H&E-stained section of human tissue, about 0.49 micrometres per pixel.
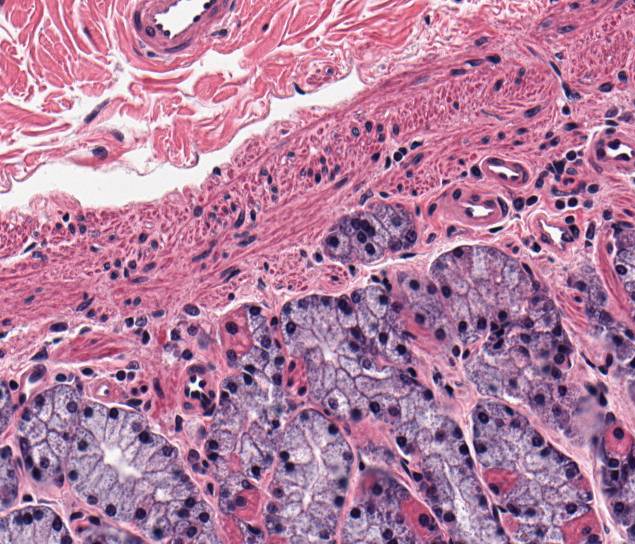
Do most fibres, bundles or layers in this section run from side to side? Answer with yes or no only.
Yes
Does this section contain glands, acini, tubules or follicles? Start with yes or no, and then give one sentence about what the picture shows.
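Yes. Closely packed glands fill the lower half of the field, beneath a pink band of fibrous and muscular tissue.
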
